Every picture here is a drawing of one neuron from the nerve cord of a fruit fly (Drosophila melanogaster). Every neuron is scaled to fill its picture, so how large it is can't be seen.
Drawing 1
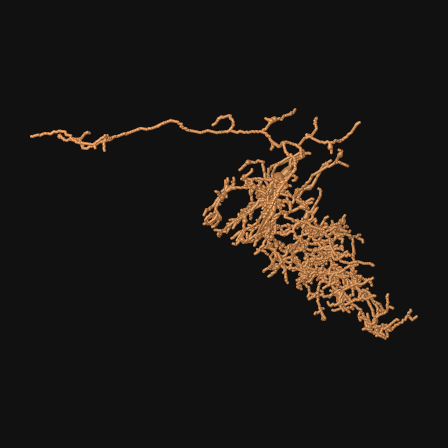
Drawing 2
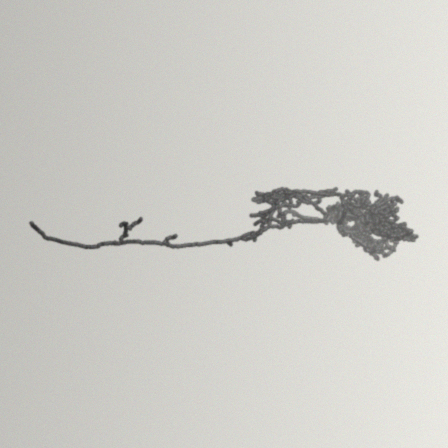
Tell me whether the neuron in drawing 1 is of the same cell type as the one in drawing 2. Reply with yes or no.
yes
